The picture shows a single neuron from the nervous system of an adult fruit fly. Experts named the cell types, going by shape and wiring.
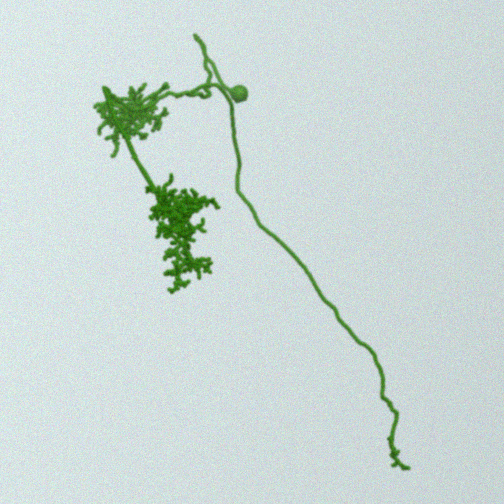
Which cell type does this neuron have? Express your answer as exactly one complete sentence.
This particular neuron has the cell type TmY14.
